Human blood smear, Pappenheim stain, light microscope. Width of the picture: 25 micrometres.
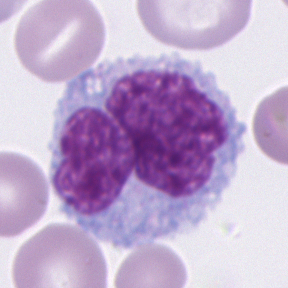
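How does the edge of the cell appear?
Roughly round, with a finely ragged, uneven edge.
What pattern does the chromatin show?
A purple, lacy network with paler gaps, not coarse dark clumps.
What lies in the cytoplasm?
Only fine, dusty stippling without coarse coloured granules, plus a few small clear spots at the upper left of the cell.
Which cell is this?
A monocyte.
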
